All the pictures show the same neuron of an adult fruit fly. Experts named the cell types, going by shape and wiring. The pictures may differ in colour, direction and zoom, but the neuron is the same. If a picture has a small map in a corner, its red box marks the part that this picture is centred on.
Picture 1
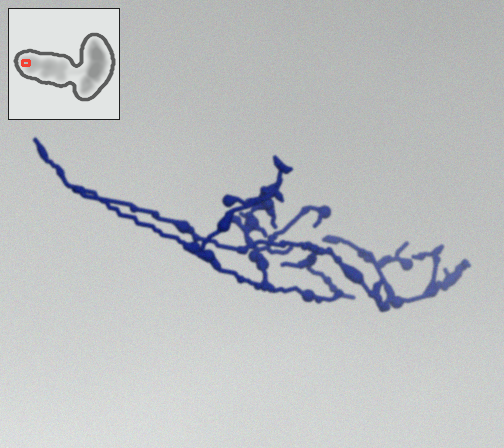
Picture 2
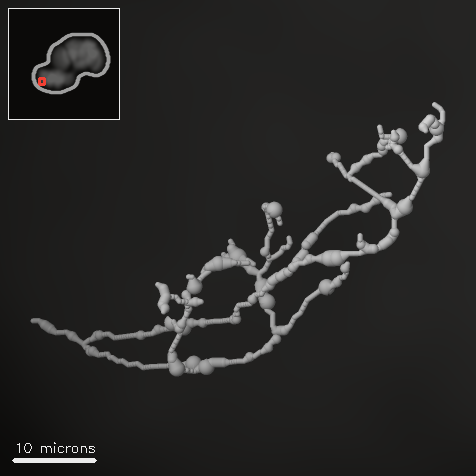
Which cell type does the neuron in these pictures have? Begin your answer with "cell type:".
cell type: SNta38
